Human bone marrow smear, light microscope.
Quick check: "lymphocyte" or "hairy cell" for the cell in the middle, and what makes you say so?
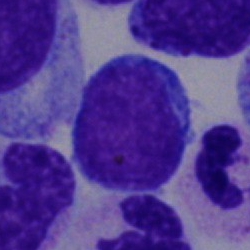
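Lymphocyte. Cytoplasm: only a thin blue rim around the nucleus.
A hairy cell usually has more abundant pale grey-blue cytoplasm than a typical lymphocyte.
That scant rim favours lymphocyte. Chromatin fine and evenly spread, not clumped; one small dark dot over the lower half of the nucleus.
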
